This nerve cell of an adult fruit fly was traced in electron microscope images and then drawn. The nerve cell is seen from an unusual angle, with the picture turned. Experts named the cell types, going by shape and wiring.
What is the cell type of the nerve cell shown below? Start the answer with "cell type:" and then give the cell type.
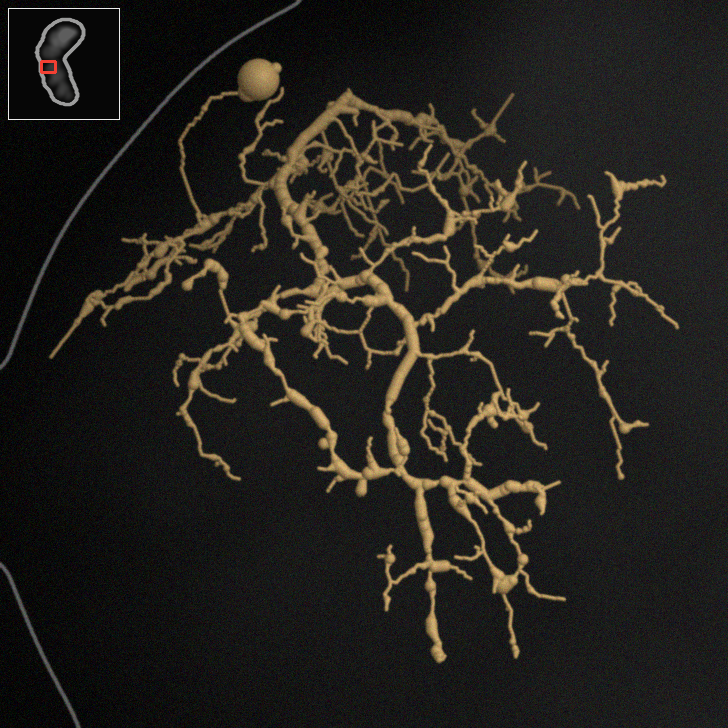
cell type: IN13A050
